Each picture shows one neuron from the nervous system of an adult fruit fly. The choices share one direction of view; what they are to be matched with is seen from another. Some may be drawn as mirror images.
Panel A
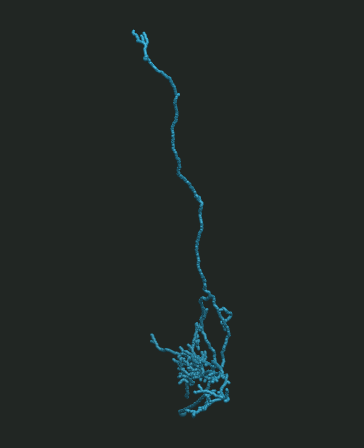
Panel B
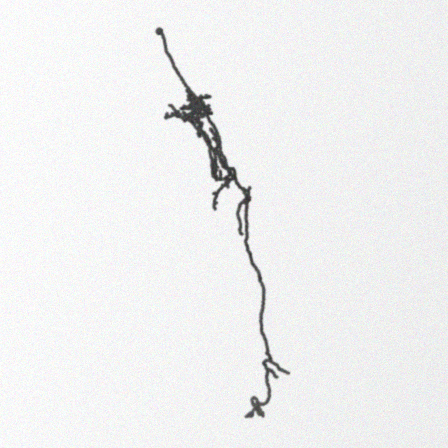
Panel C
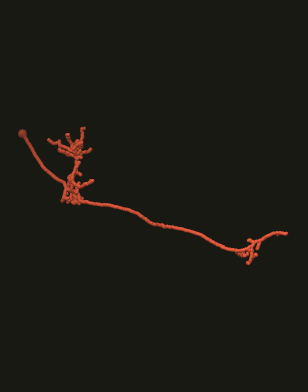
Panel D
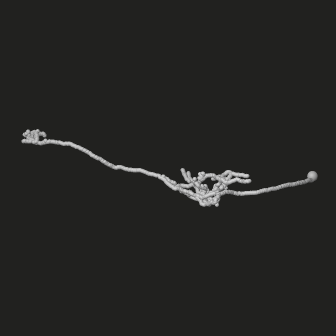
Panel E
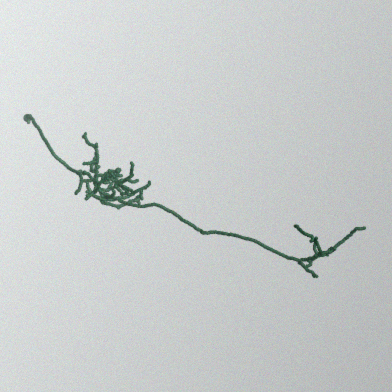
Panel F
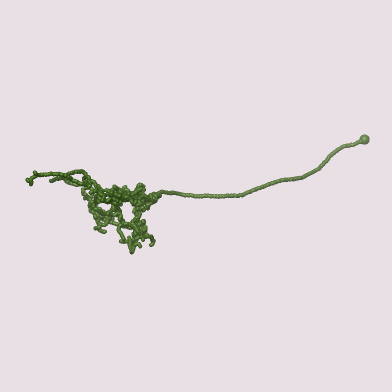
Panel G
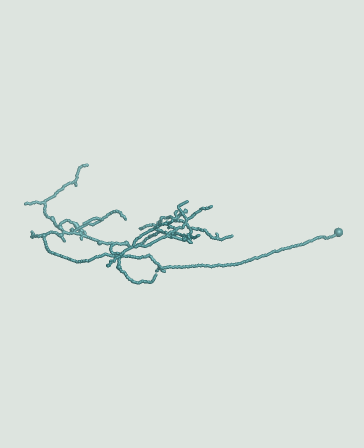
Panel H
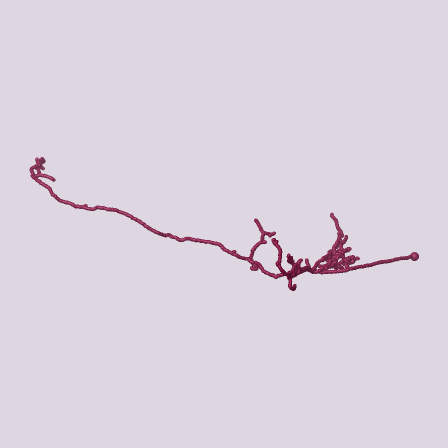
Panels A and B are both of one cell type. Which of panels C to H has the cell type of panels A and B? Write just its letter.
H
